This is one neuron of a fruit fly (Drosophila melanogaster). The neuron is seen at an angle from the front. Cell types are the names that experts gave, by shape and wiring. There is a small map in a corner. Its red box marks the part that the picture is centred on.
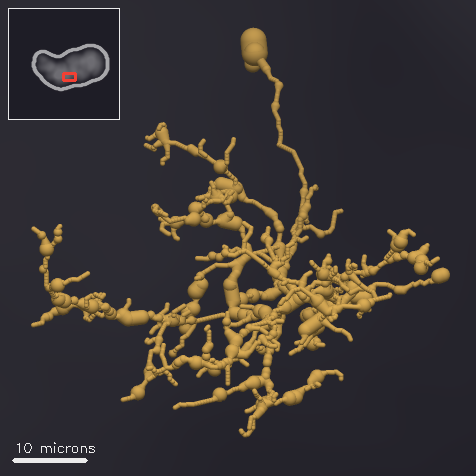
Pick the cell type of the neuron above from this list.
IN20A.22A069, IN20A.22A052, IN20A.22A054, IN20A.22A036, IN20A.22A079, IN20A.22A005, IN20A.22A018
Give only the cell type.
IN20A.22A052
